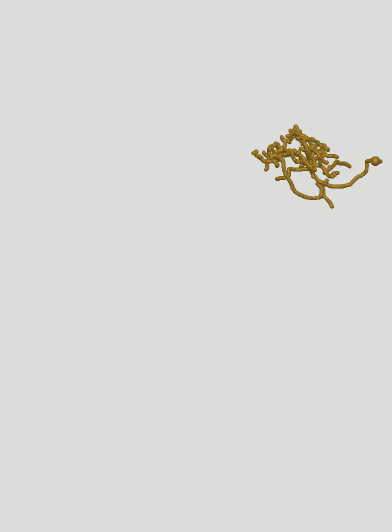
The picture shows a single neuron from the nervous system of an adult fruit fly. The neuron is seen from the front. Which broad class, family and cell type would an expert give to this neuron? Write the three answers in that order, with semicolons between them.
central-brain intrinsic neuron; hemilineage SLPal1; CB3506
